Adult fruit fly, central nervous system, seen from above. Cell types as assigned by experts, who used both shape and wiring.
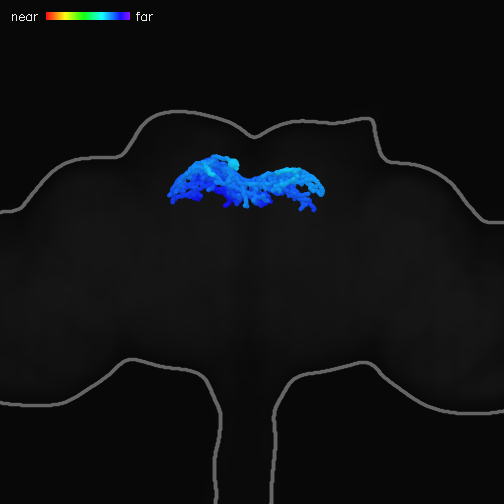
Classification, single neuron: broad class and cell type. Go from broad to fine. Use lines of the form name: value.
broad class: central-brain intrinsic neuron
cell type: GNG040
